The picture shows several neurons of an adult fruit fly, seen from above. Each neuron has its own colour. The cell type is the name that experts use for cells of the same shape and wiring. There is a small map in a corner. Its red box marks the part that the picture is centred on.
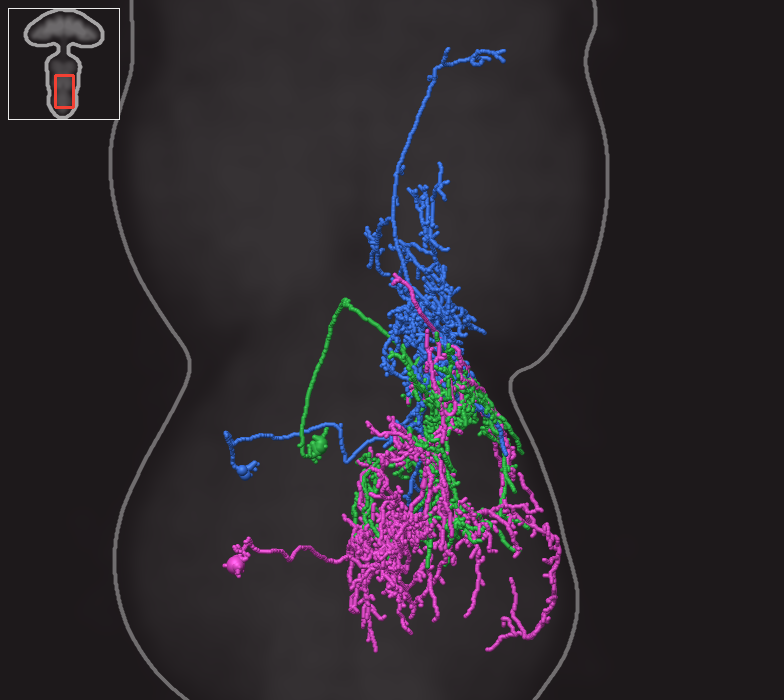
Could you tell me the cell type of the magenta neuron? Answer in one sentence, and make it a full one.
This particular neuron has the cell type INXXX073.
